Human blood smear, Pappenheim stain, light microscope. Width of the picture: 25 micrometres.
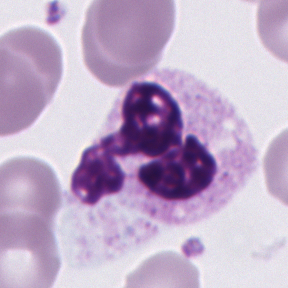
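Segmented neutrophil, stained human peripheral blood smear: three-lobed nucleus with dark purple, coarsely clumped chromatin. Cytoplasm plentiful, pale pinkish-lilac, with fine, scattered lilac granules.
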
